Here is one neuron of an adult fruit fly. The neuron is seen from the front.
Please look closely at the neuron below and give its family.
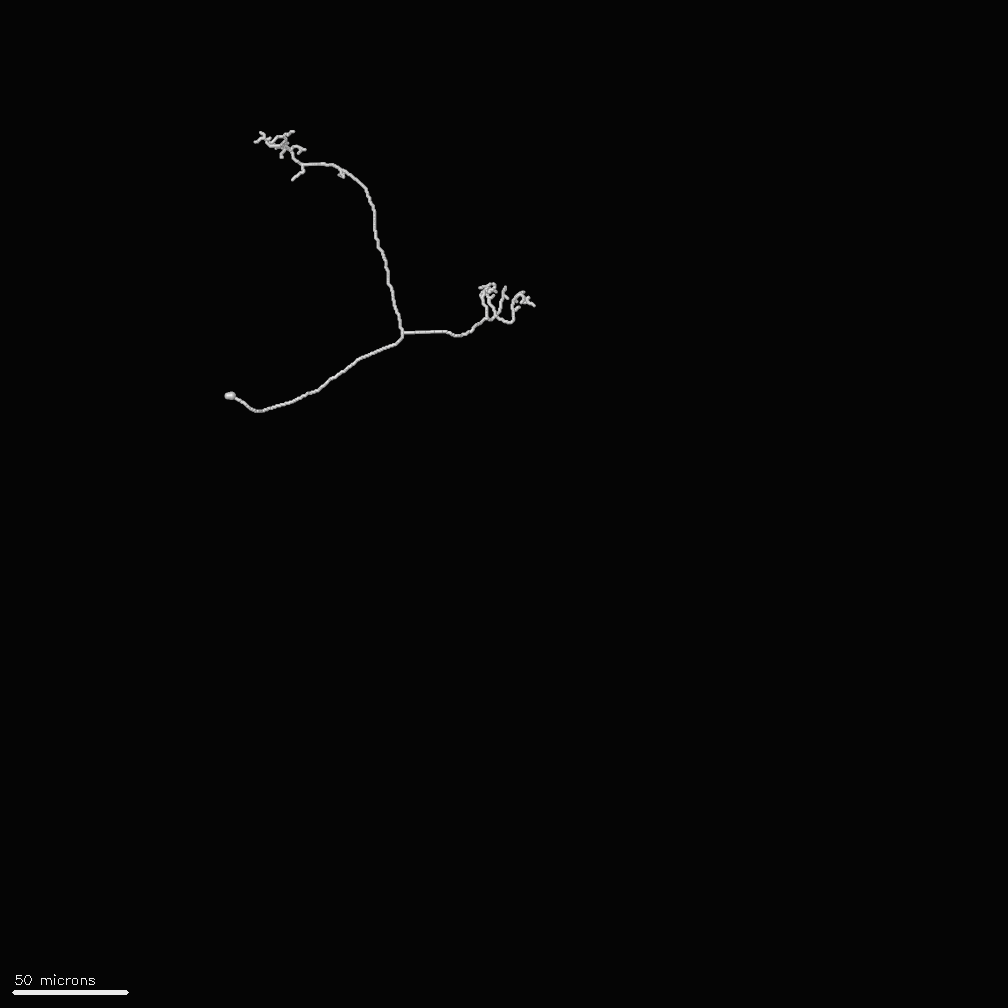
hemilineage AOTUv4_ventral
